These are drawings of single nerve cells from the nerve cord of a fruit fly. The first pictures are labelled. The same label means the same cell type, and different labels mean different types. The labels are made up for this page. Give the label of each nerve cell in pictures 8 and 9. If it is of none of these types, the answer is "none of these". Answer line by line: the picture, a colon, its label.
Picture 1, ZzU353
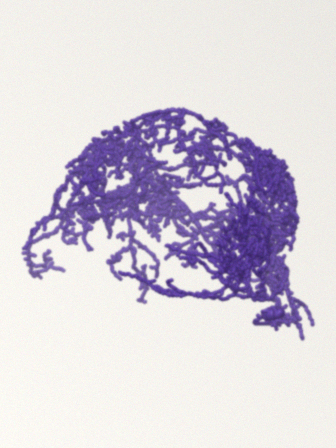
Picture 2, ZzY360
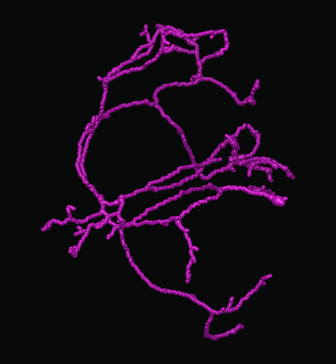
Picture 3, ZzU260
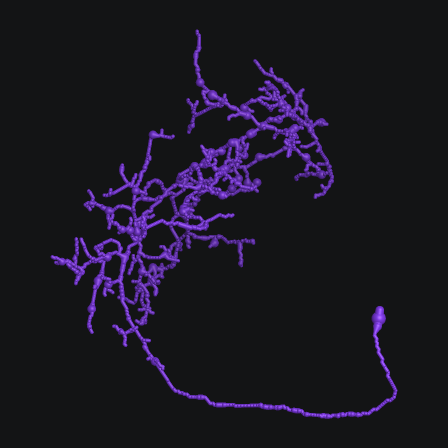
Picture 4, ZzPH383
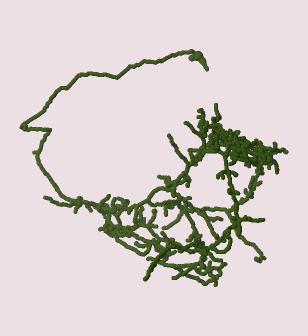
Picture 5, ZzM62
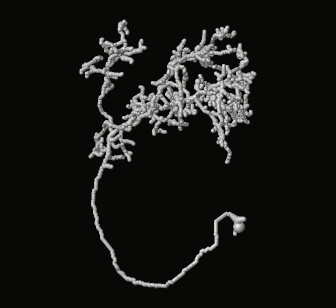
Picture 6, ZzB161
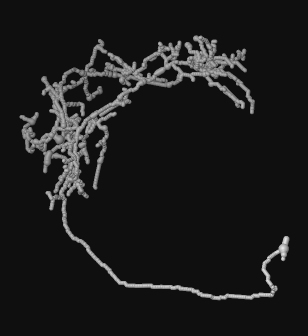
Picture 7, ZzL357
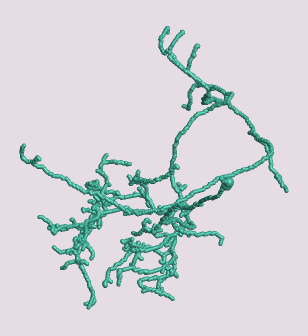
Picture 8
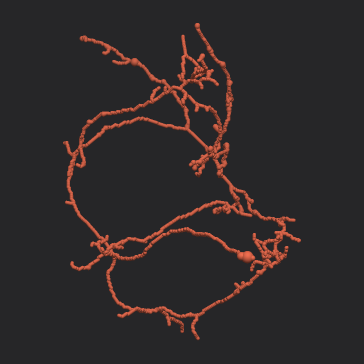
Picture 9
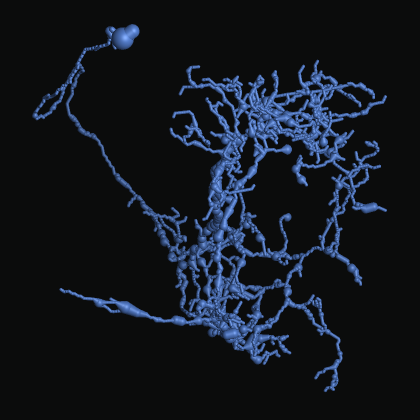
8: ZzY360
9: ZzPH383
